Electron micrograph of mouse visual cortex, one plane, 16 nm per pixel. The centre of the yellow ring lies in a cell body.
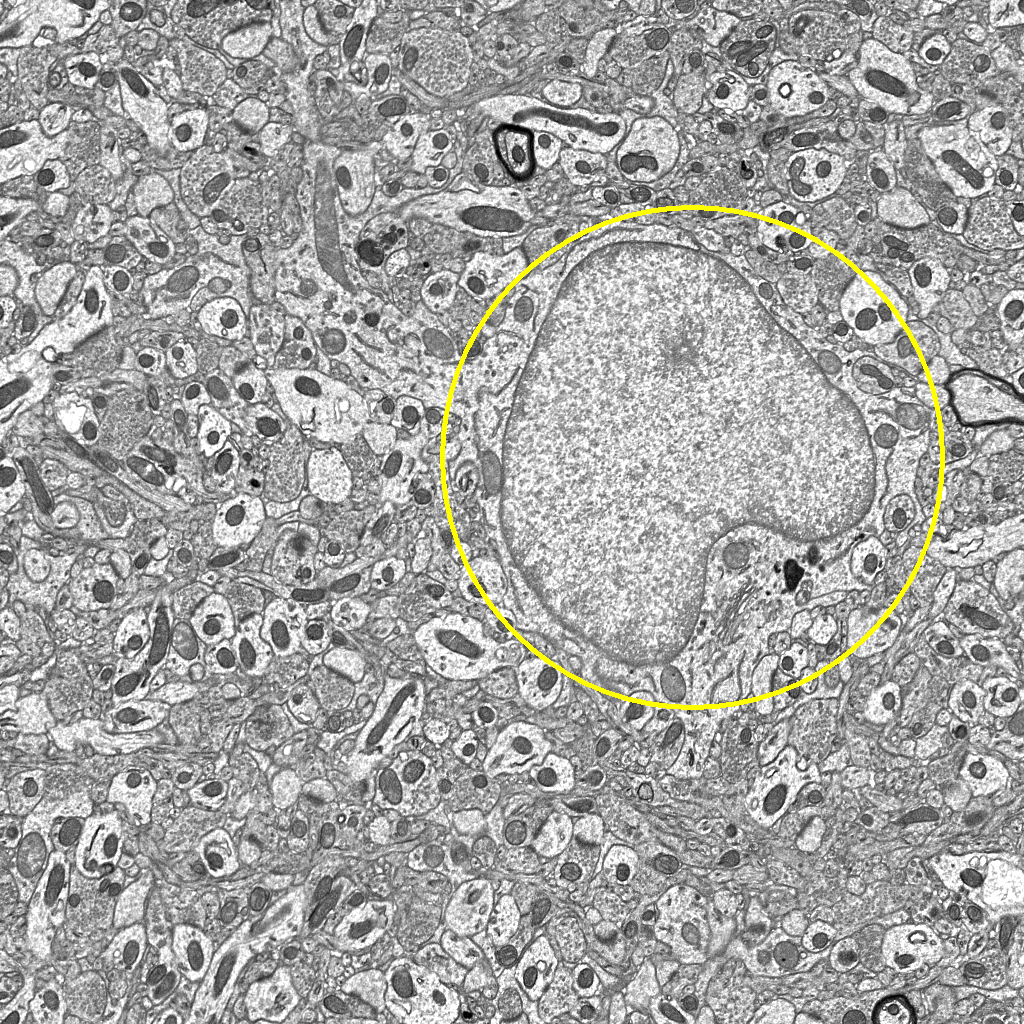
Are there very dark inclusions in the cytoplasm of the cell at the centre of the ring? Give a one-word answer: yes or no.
Yes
